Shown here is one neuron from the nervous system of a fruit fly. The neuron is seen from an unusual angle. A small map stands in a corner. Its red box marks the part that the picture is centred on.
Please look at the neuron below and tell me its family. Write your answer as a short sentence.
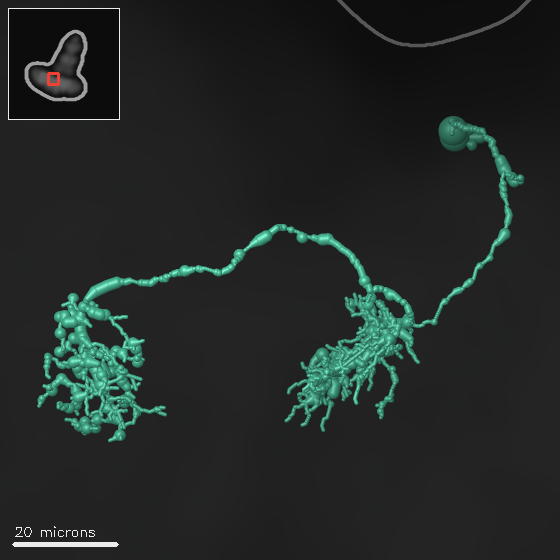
The family is class CX.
